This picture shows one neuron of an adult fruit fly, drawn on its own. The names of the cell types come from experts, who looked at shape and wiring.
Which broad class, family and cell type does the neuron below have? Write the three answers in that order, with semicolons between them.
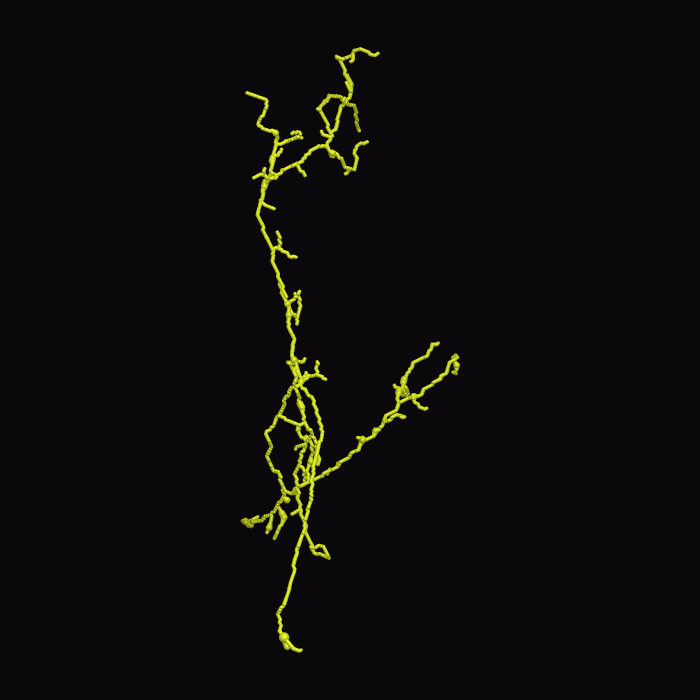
central-brain intrinsic neuron; hemilineage VPNp&v1_posterior; WEDPN6C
